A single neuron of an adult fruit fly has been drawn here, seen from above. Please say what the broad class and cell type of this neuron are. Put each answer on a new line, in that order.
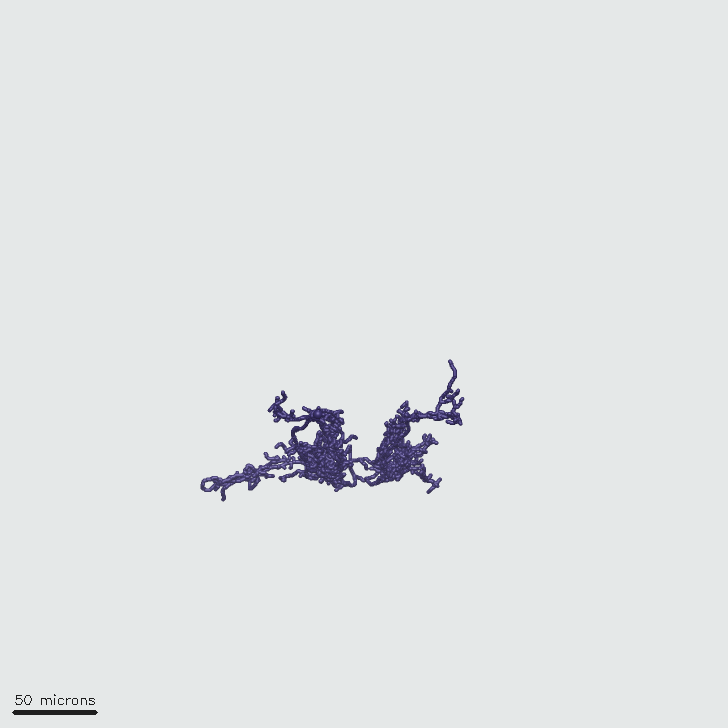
central-brain intrinsic neuron
ATL031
